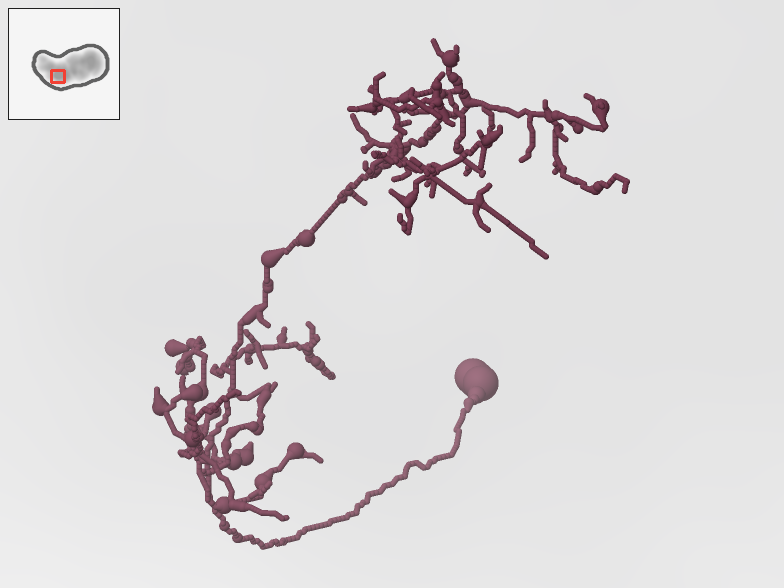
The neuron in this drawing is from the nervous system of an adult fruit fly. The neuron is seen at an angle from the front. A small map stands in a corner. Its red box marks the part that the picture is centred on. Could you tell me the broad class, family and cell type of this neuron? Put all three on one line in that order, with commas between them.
nerve-cord intrinsic neuron, hemilineage 01B, IN01B095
